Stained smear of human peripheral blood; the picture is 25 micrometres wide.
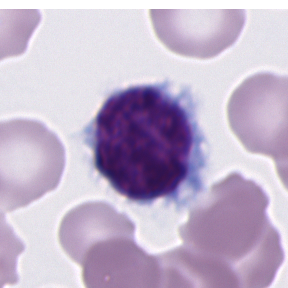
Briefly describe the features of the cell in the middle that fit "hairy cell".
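The fringe is the part that fits: fine hair-like projections make the edge of the cytoplasm ragged, and they run around the cell on all sides, not just one.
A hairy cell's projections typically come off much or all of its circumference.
The cytoplasm is pale blue, and the nucleus is round, about 9 micrometres across. What sits less well is the amount of cytoplasm: the nucleus fills most of the cell and leaves only a narrow rim.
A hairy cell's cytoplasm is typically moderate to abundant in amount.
So the all-round fringe goes with the hairy cell, while the narrow rim does not.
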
